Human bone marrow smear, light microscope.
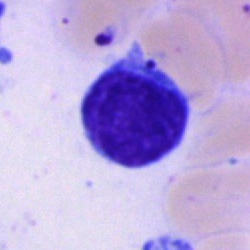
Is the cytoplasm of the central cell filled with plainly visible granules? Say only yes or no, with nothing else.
No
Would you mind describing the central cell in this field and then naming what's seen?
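What strikes me first is the nearly round outline. The nucleus stains a deep, dense purple-blue. At the top, a small pale blue bleb projects from the cell, and right beside it on the top edge sits a single small dark purple dot. This is a lymphocyte.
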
